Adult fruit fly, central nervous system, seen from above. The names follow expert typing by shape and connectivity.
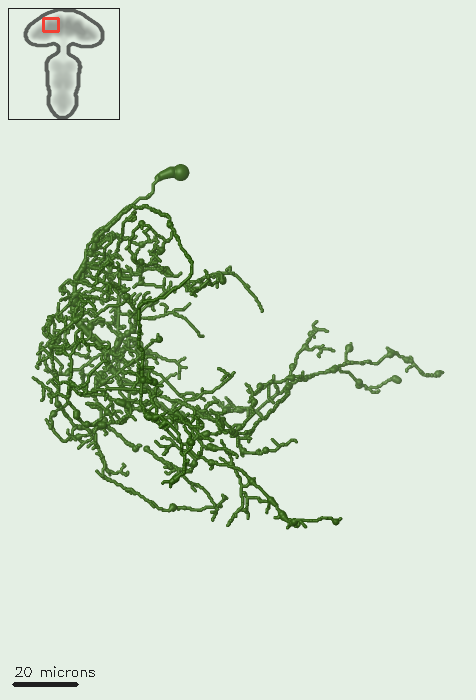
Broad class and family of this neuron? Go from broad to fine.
central-brain intrinsic neuron; hemilineage VLPa1_lateral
